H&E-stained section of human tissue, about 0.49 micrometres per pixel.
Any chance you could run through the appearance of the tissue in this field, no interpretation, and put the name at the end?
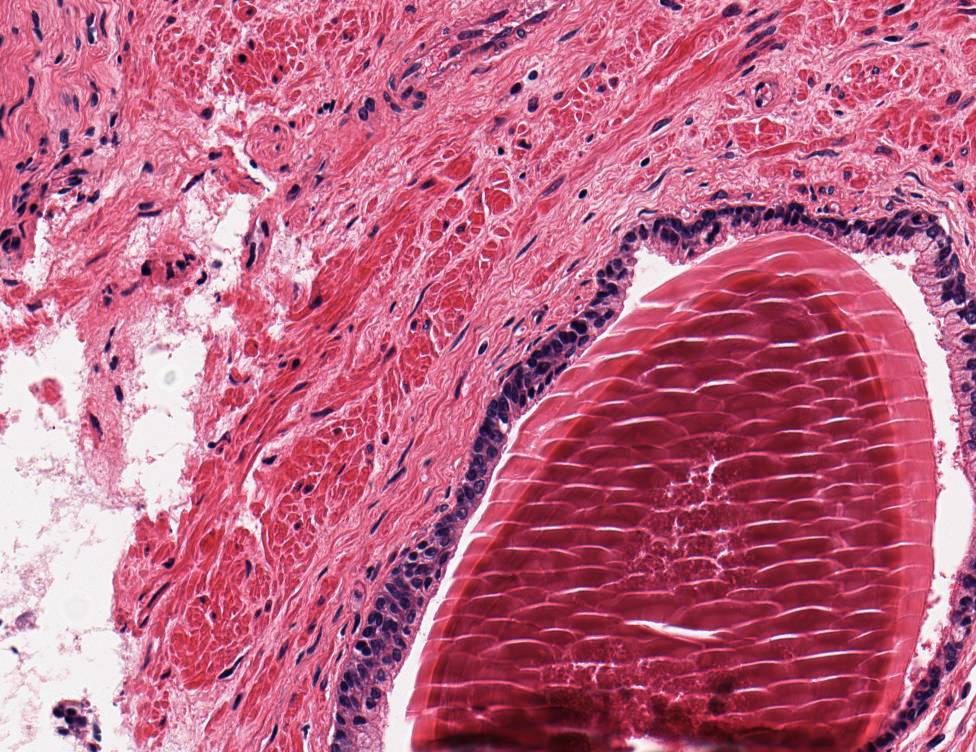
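Stroma fills the upper and left parts; a single large lumen lies lower right. A dense, deeply eosinophilic mass of layered, scalloped texture almost fills it. No fat cells are seen. Tissue along the left edge is torn, leaving irregular empty white spaces. The tissue is prostate.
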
